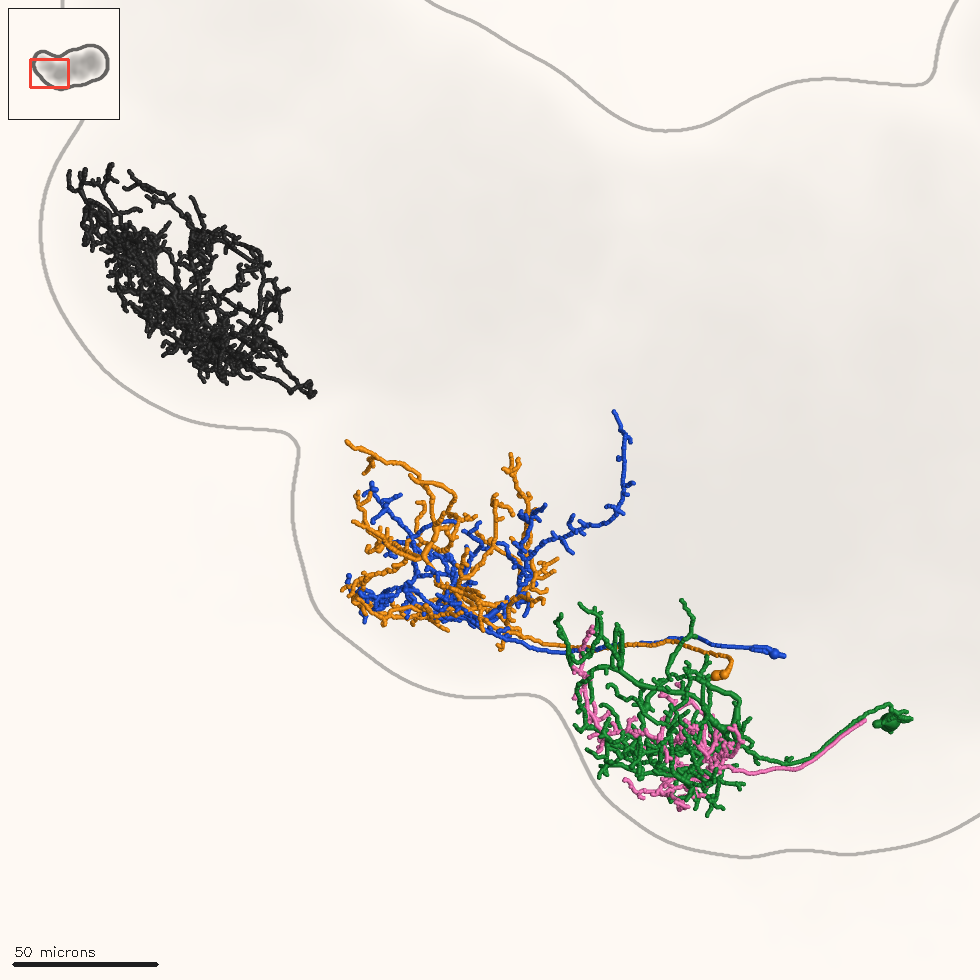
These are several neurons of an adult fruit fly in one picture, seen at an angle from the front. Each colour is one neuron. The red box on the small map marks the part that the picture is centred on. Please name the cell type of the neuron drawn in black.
IN13B018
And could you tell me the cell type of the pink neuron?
IN13B065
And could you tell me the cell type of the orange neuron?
IN13B032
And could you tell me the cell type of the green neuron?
IN13B010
